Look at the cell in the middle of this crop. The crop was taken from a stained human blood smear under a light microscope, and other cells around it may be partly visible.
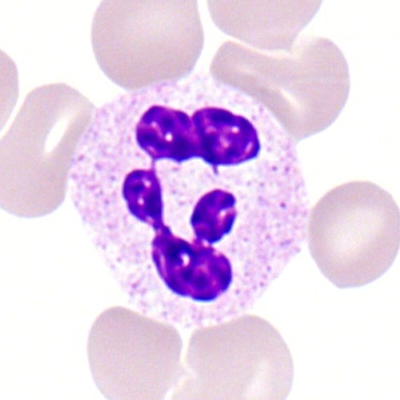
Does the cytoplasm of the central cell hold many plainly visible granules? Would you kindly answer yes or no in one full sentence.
Yes, the cytoplasm of the cell is rich in visible granules.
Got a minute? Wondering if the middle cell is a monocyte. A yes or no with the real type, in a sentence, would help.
No, the cell placed in the centre is a segmented neutrophil and is not a monocyte.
